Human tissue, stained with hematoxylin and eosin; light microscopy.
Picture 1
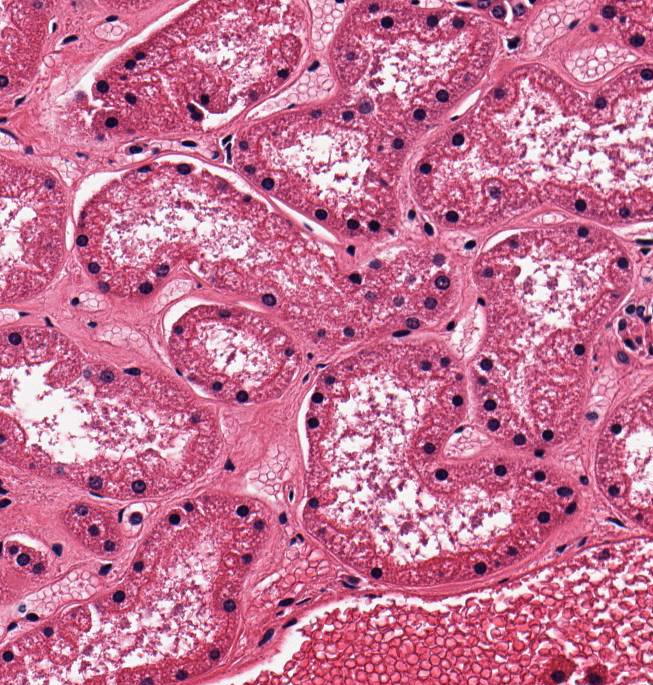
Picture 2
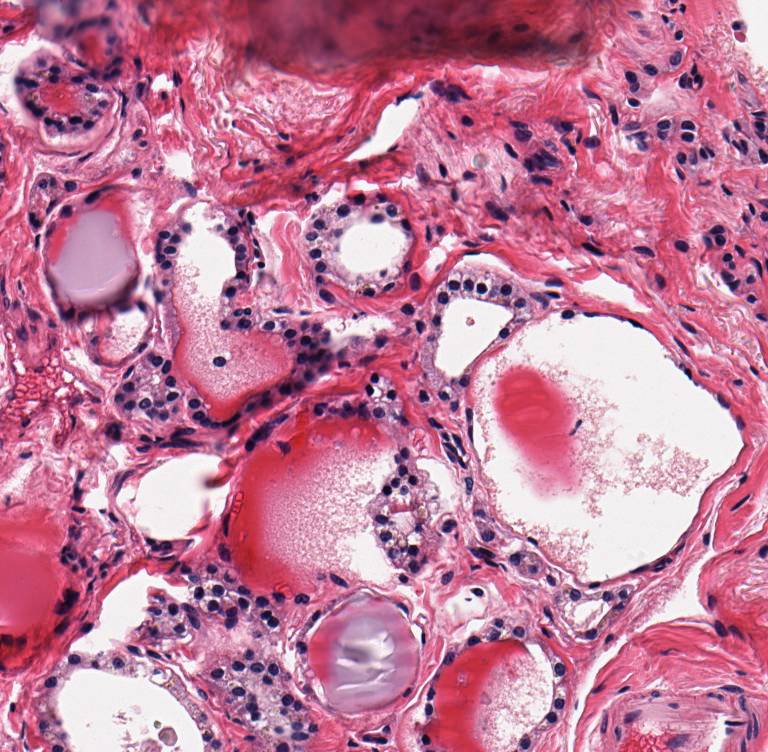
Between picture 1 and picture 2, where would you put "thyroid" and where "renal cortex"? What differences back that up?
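The first is renal cortex, the second thyroid. In the renal cortex, closely packed, rounded to irregular tubular profiles fill the field, separated by narrow strips of stroma. Each has one layer of cuboidal to low columnar cells with abundant, pink, finely granular cytoplasm and round, dark nuclei spaced near the outer edge. In the thyroid, rounded follicles of widely varying size sit in fibrous stroma, lined by one layer of flattened to cuboidal cells with small, round, dark nuclei. The largest, at right centre, is mostly pale and empty-looking, with a dense pink clump in its left half. A few lumens, at upper left and bottom centre, hold glassy, pale purple-grey material with cracks.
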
